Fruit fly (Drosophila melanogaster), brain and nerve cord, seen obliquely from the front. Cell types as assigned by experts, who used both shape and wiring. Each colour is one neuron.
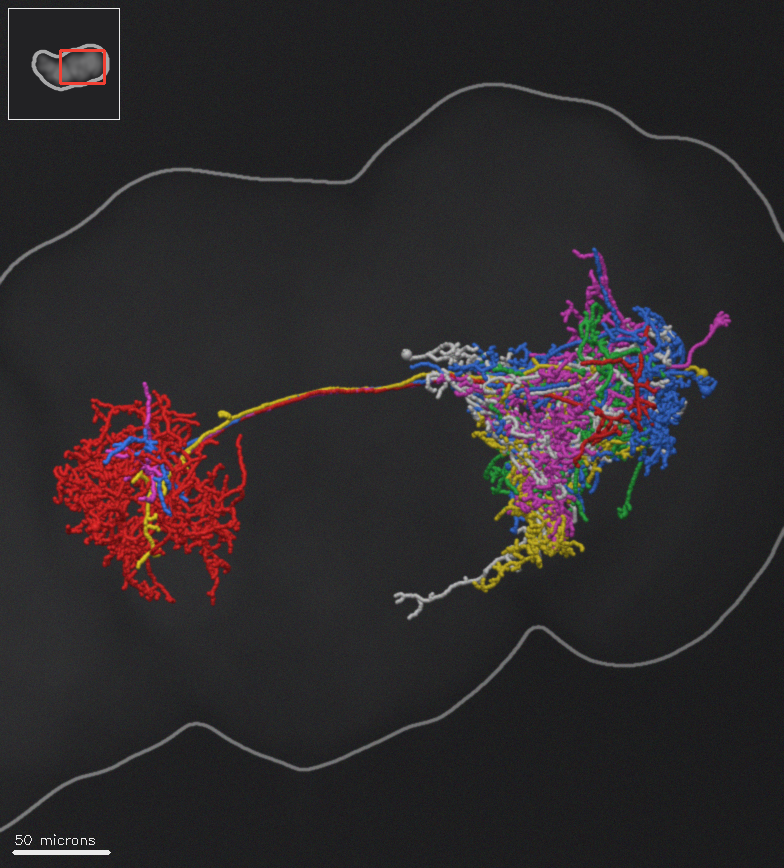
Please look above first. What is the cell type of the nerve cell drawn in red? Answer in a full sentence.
The cell type is AVLP258.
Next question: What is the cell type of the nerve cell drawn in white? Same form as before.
The cell type is CB1932.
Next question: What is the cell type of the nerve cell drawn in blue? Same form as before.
The cell type is AVLP430.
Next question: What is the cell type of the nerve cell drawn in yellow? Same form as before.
The cell type is AVLP429.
